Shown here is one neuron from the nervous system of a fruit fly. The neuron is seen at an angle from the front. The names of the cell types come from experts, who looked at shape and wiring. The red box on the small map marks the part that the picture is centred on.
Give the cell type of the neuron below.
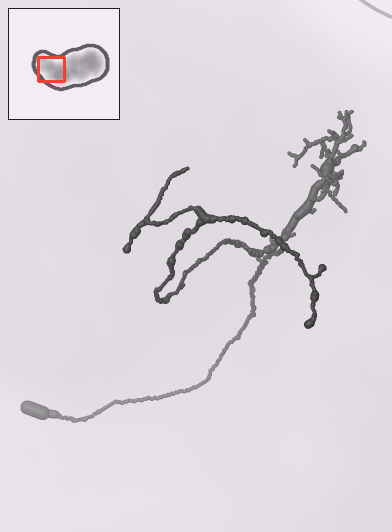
IN07B098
